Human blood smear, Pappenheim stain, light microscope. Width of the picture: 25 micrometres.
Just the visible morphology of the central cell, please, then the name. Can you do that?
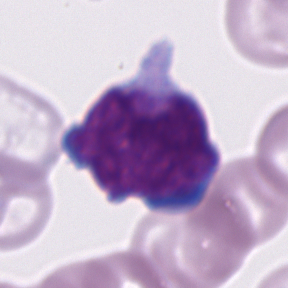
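A single pale bluish cytoplasmic projection extends from the top of the cell. Cytoplasm is scant, appearing mostly as a thin rim at the edges. No distinct granules are visible in it, and there are no clear vacuoles. The cell is a myeloblast.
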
